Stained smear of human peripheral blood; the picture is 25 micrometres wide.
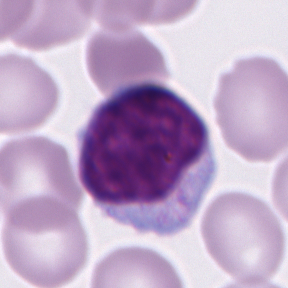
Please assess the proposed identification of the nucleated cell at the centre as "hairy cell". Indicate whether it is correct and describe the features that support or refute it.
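Item one, the nucleus: a single unlobed mass with no deep notch, lying toward the upper left of the cell. Item two, the chromatin: dark purple and coarsely clumped.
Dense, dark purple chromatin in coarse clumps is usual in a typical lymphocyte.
That item goes to typical lymphocyte. Item three, the cytoplasm: pale blue, lying mostly in a crescent along the lower right, with only faint fine stippling and no coarse granules. Item four, the outline: no hair-like projections. Item five, the measurements: about 13 micrometres across, with the nucleus filling about 70% of the cell's area. On this tally, hairy cell does not fit, and the cell is a typical lymphocyte.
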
